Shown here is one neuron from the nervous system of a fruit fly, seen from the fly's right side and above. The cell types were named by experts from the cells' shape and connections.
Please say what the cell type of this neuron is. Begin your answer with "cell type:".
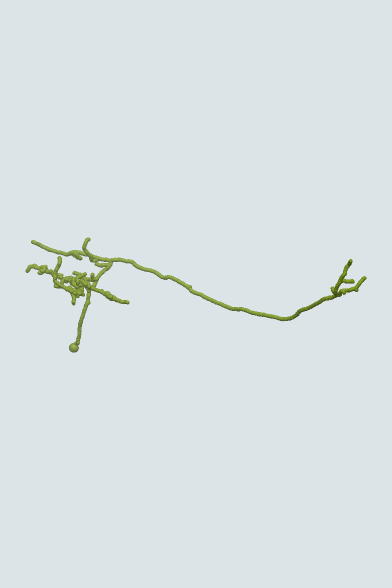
cell type: AN07B060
